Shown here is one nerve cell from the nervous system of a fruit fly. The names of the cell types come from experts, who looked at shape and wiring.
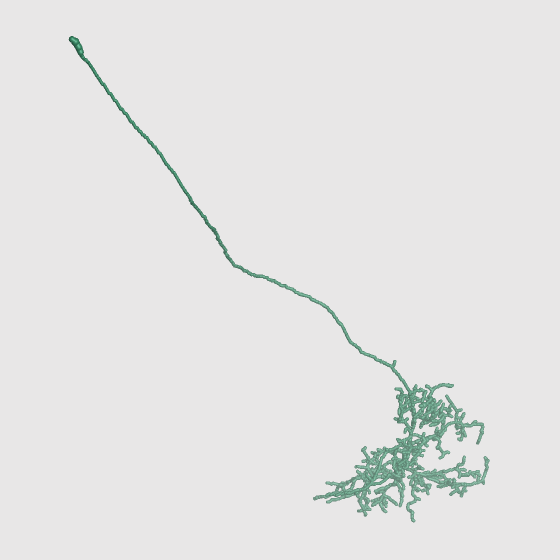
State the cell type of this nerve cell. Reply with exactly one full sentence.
The nerve cell is of cell type ANXXX462b.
